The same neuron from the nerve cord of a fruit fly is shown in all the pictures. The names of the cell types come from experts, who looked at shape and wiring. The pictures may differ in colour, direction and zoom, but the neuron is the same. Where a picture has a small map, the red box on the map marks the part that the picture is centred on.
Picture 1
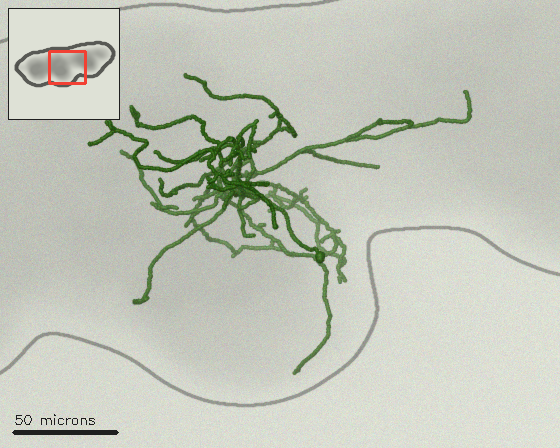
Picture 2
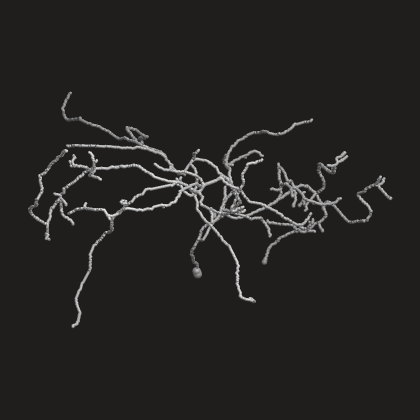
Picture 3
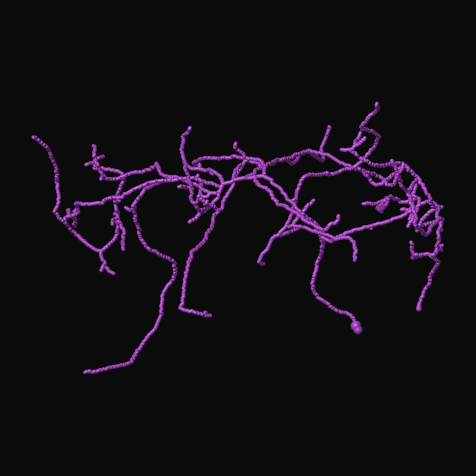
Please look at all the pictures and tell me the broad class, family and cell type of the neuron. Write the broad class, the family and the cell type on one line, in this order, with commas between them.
nerve-cord intrinsic neuron, hemilineage 04B, IN04B018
